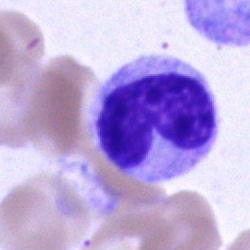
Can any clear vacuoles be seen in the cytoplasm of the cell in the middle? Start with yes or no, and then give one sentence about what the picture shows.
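No. The cytoplasm contains no vacuoles.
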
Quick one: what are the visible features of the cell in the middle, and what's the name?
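You've got a round, smooth outline here and a kidney-shaped nucleus whose indentation faces the lower right. The chromatin is dark purple and clumped, lighter patches in between, and there are no coarse granules in the cytoplasm. That's a metamyelocyte.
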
